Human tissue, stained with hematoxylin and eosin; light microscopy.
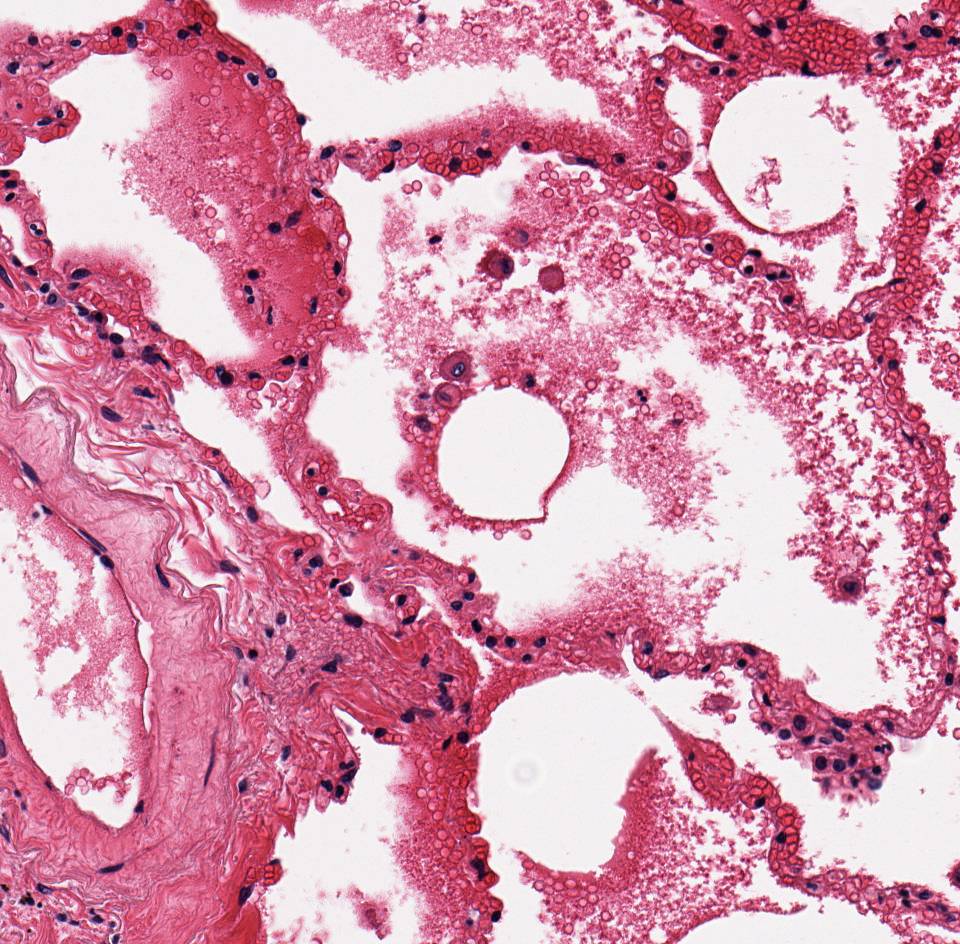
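Lung, H&E. Thin branching walls form a network of irregular open spaces over most of the field; dense fibrous band along lower left. Band: wavy pink collagen fibres, sparse elongated nuclei. Free red blood cells loosely scattered in pink material within spaces. Few large rounded free cells, single dark nucleus each, near upper edge of the central round hole.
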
